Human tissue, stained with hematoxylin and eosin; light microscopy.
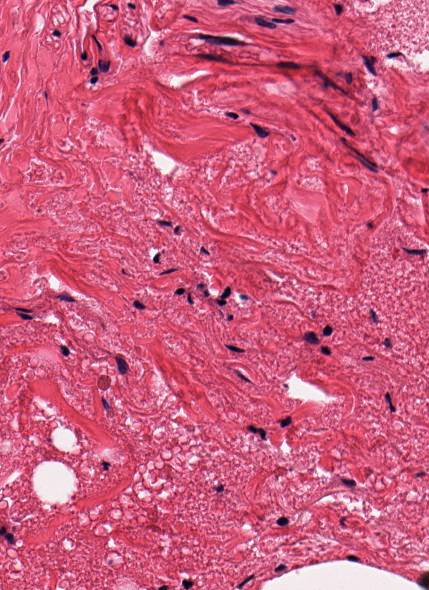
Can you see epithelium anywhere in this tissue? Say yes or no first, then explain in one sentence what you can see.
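No. No epithelium is present anywhere in the field.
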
